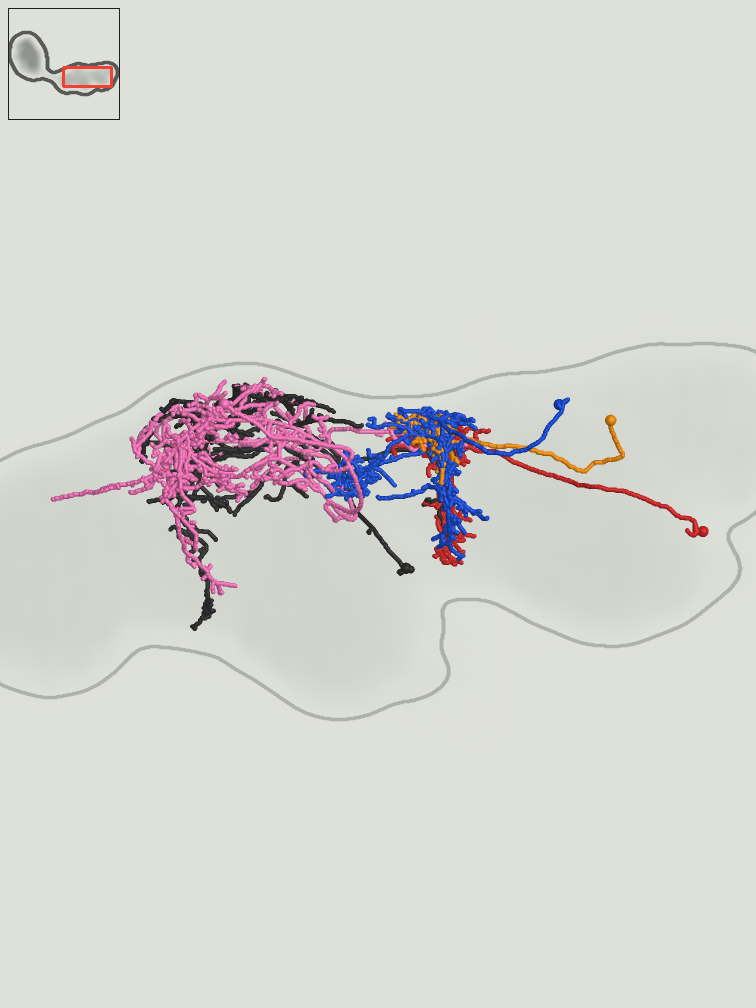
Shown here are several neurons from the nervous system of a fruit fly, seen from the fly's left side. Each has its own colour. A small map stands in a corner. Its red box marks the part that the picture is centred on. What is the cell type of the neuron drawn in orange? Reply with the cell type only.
IN03B079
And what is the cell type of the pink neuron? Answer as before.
IN19B031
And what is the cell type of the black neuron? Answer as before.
IN03B049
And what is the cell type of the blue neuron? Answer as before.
IN17A060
